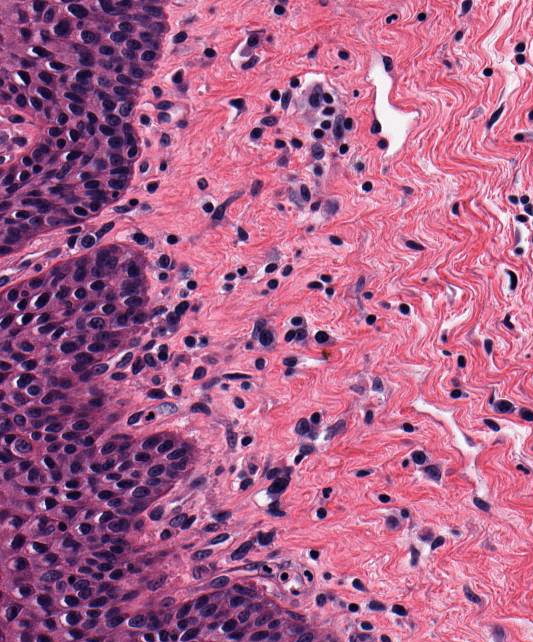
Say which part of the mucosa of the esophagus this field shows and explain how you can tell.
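The answer is loose connective tissue. Check the layout: epithelium on the left, connective tissue across the middle and right. Check next the cells: the stroma beside the epithelium holds more scattered nuclei than the stroma at the right edge.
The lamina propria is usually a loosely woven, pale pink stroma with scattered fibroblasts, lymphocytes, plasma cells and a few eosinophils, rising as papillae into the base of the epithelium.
Then the fibres: on the right side the stroma is dense pink collagen with wavy fibres. Finally, no fat cells are present anywhere.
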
